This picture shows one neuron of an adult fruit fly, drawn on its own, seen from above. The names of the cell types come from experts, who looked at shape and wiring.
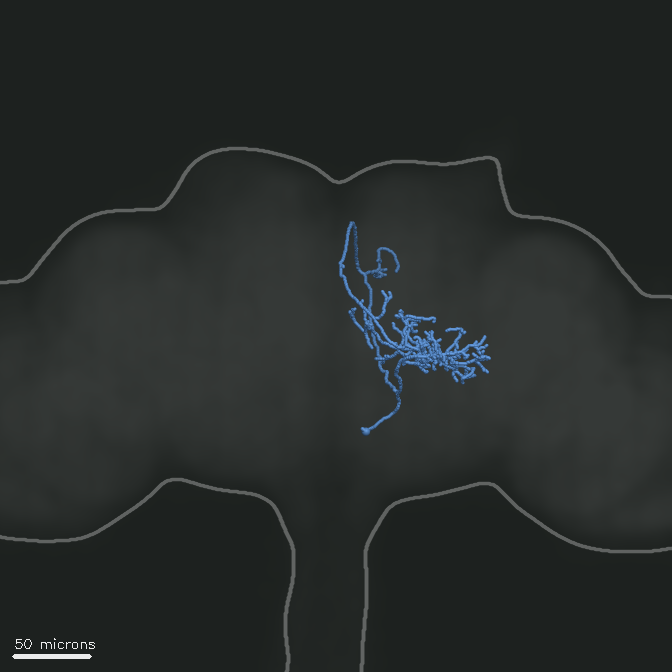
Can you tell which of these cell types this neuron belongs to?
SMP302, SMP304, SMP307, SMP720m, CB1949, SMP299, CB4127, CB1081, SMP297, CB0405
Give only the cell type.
SMP299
